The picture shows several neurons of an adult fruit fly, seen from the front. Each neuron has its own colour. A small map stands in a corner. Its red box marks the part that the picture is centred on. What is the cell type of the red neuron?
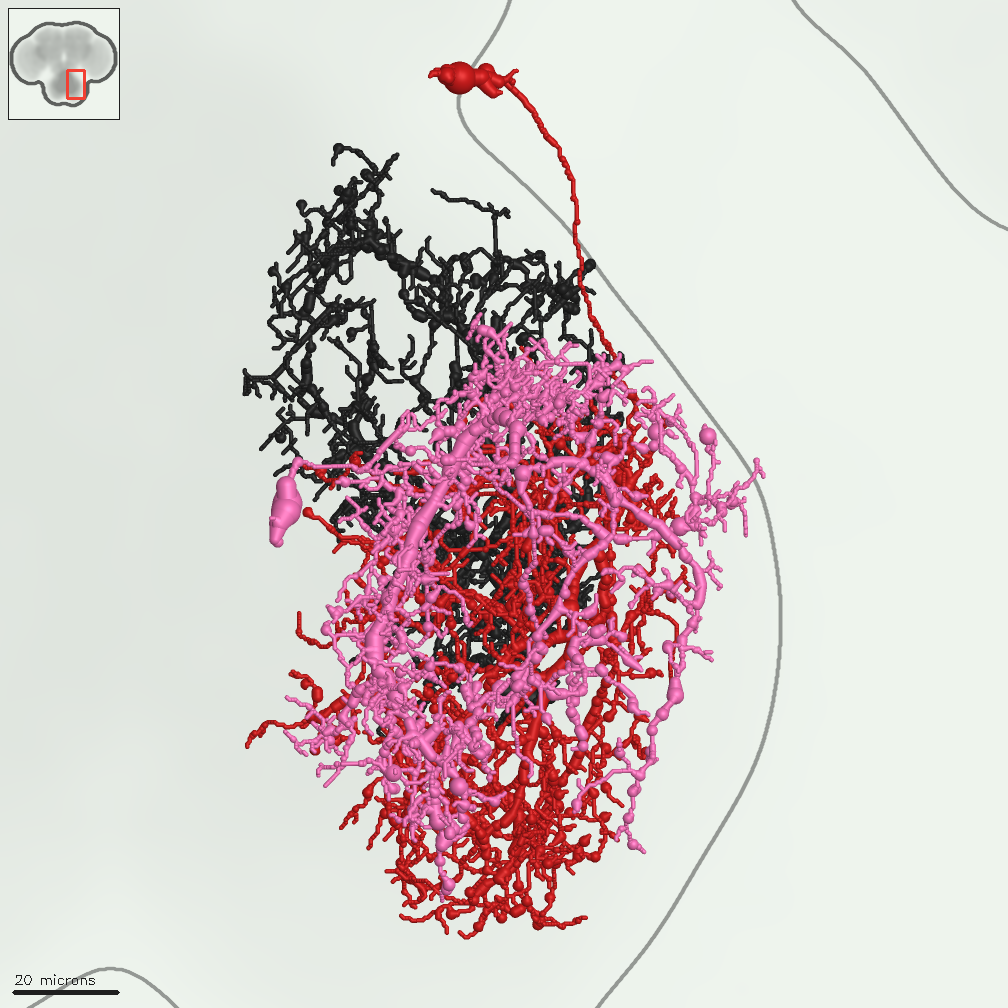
IN17A022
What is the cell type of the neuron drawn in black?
IN08A008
